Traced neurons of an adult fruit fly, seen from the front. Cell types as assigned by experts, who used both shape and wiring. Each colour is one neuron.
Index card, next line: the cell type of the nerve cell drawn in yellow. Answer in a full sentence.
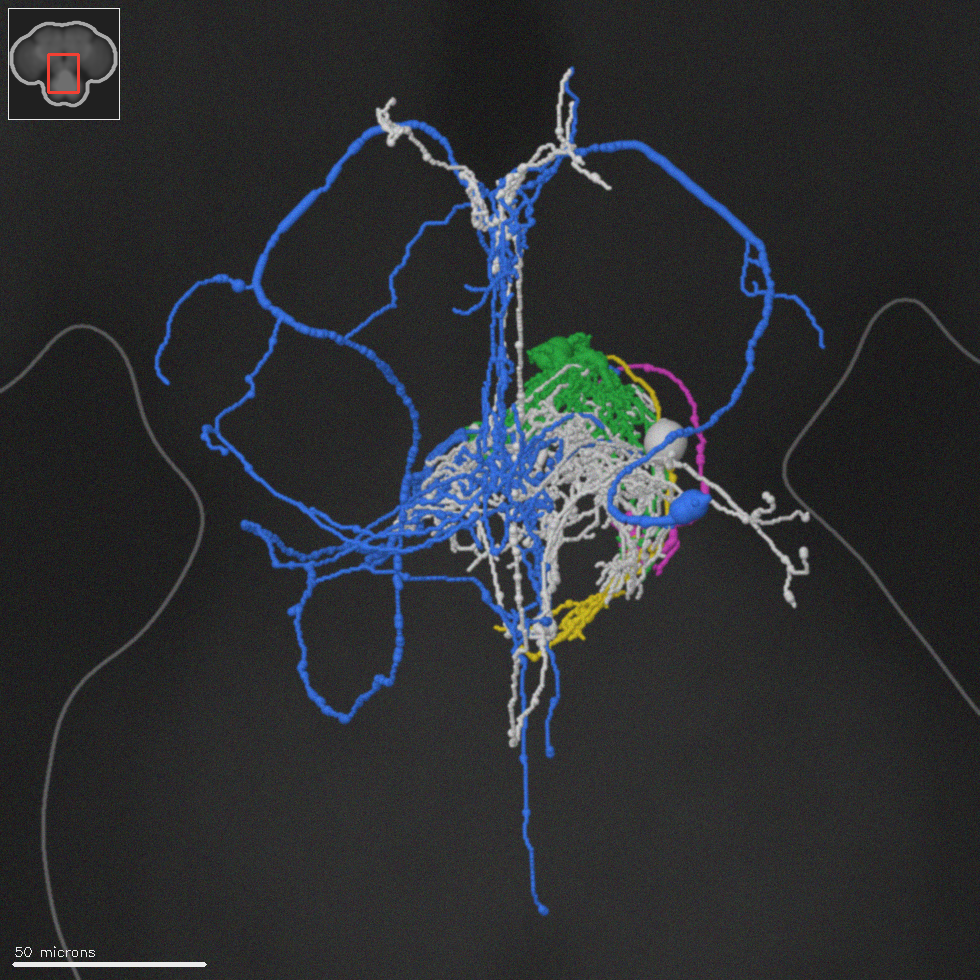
The cell type is SNxx14.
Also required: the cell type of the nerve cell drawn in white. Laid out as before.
The cell type is ANXXX169.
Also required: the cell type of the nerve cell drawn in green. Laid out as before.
The cell type is MNad11.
